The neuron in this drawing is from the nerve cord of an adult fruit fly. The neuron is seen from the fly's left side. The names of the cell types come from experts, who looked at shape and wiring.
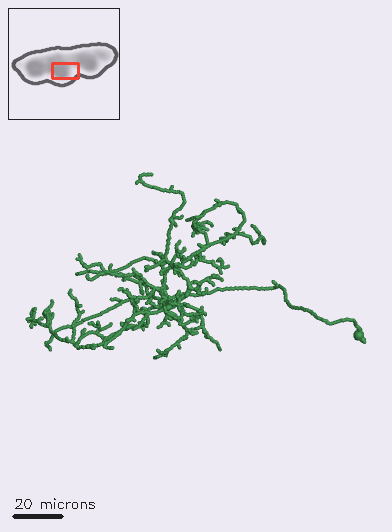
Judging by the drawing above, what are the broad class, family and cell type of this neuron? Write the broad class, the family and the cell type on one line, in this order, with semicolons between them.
nerve-cord intrinsic neuron; hemilineage 20A.22A; IN20A.22A033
